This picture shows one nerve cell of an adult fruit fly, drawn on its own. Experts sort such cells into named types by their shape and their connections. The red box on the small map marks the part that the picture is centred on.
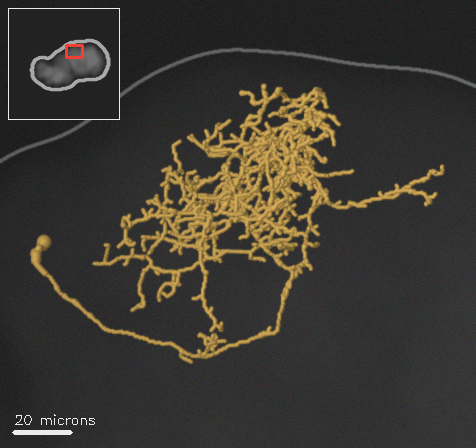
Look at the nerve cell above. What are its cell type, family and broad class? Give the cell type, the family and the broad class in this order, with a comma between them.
SLP011, hemilineage SLPal1, central-brain intrinsic neuron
